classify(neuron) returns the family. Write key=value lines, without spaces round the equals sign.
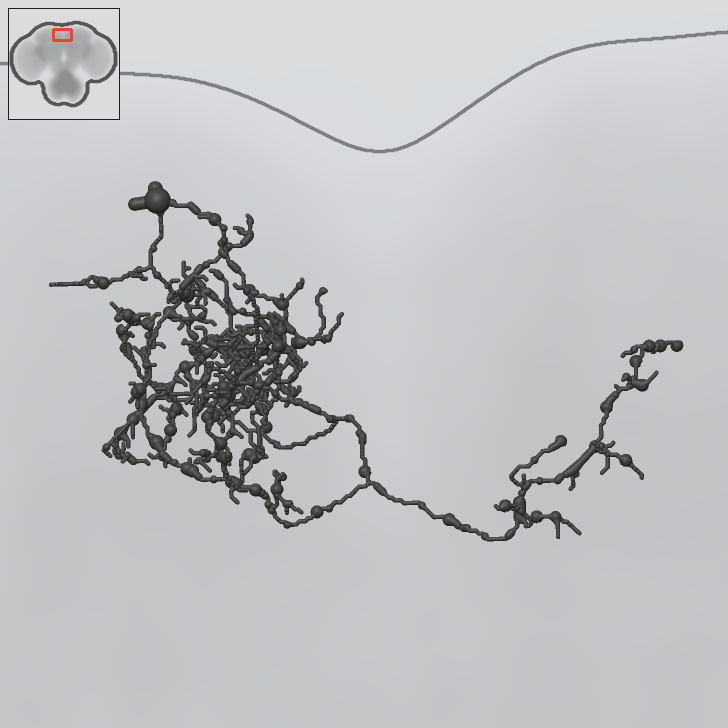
family=hemilineage SMPad2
